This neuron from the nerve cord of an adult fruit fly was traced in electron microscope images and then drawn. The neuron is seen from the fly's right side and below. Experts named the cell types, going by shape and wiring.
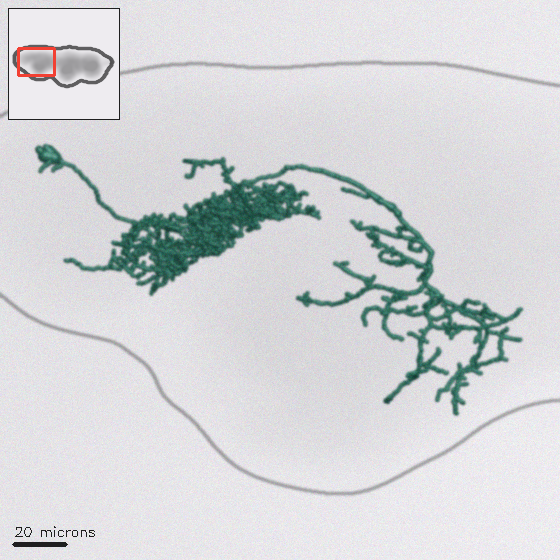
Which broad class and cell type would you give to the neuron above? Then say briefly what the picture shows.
Its broad class is nerve-cord intrinsic neuron. Its cell type is INXXX100. By the scale bar it is about 190 microns wide in this view. Dozens of branch ends can be seen.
